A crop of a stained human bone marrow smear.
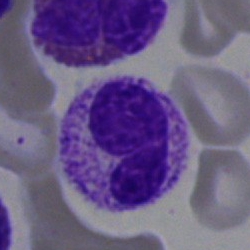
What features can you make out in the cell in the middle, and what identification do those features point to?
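Chromatin here is dark purple and condensed. Sitting toward the right, the nucleus leaves the widest band of cytoplasm on the left. Scattered purple granules fill the cytoplasm, which is pale between them. This is a band neutrophil.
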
